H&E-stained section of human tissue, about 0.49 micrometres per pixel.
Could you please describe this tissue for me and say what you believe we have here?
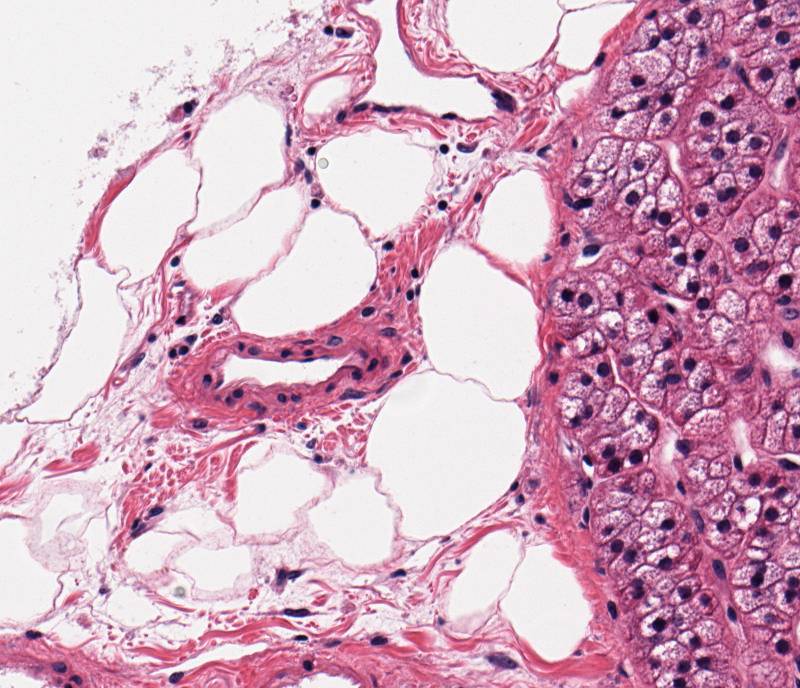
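Fat and loose connective tissue, I see, fill the left two thirds, and compact cellular parenchyma the right third. Its cells sit in small rounded nests and short cords between thin pale septa, with abundant granular to finely vacuolated pink-purple cytoplasm. This is adrenal gland.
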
